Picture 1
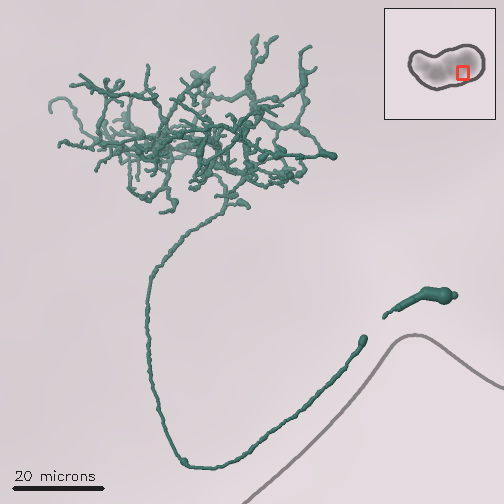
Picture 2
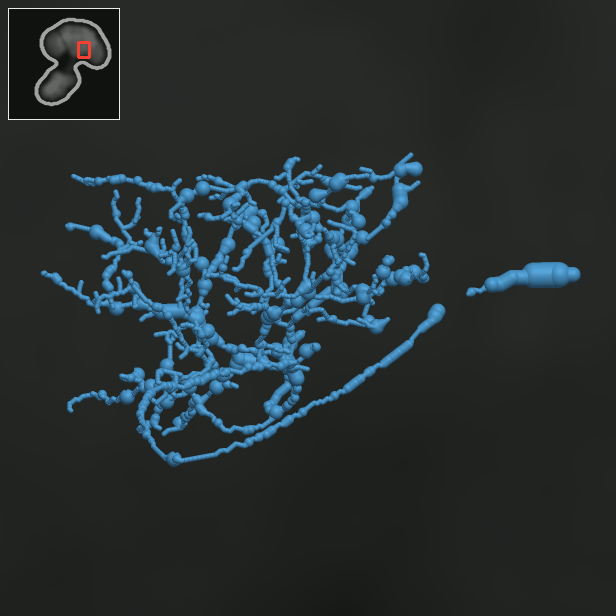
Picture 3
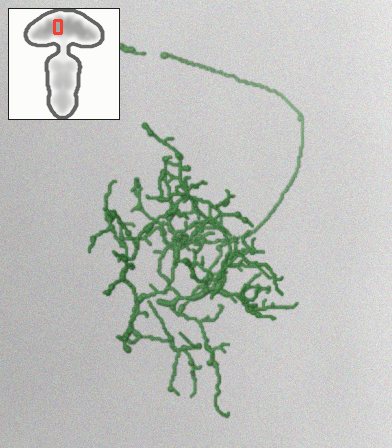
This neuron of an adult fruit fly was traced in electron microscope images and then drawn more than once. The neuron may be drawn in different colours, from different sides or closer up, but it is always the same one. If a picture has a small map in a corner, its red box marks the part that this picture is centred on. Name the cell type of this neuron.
AMMC030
